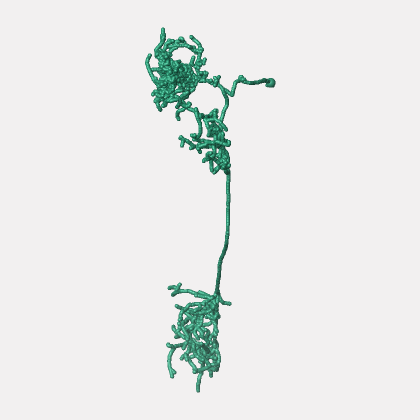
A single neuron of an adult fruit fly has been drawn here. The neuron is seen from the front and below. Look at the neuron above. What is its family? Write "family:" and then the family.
family: DNp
